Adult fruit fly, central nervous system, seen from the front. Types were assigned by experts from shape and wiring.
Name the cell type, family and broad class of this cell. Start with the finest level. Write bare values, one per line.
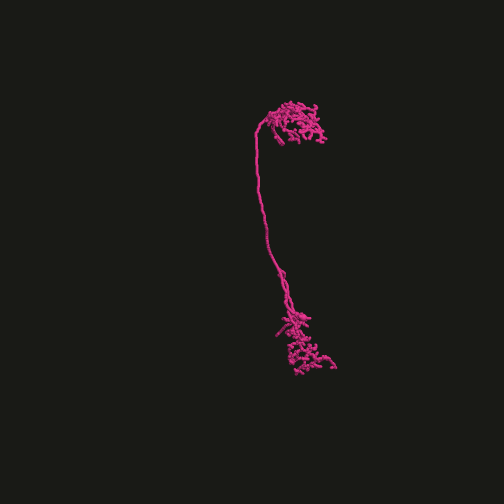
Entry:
SMP742
hemilineage FLAa2
central-brain intrinsic neuron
